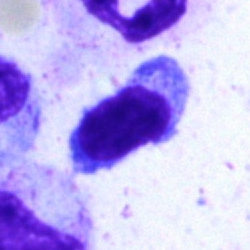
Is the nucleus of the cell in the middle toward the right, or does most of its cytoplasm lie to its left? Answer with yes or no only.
No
